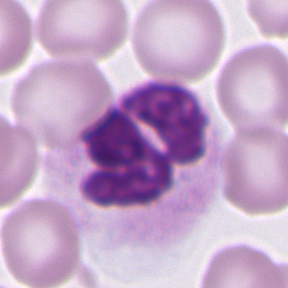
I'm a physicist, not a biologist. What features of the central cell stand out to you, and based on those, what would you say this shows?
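Three lobes make up the nucleus, and I see no nucleoli within it. Fine, faint lilac granules lie in the cytoplasm. The outline of the cell is roughly round. So this is a segmented neutrophil.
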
